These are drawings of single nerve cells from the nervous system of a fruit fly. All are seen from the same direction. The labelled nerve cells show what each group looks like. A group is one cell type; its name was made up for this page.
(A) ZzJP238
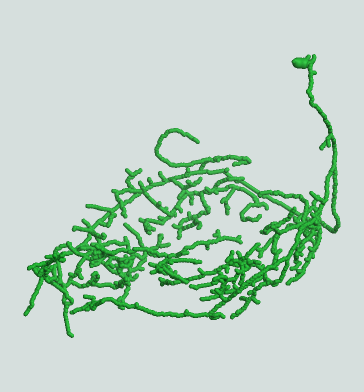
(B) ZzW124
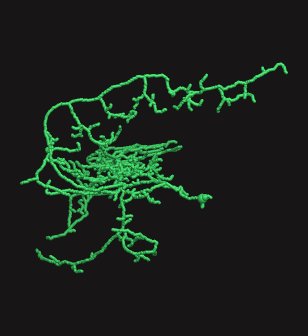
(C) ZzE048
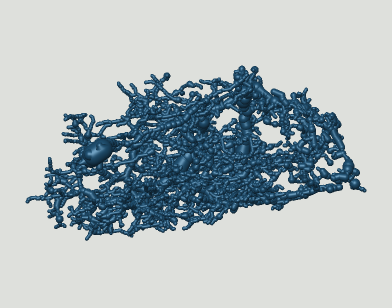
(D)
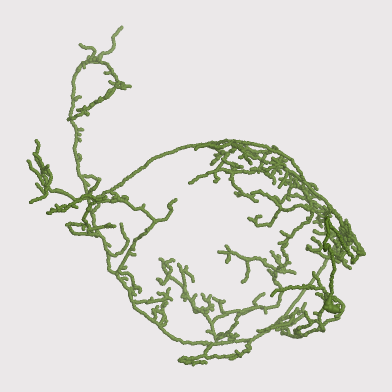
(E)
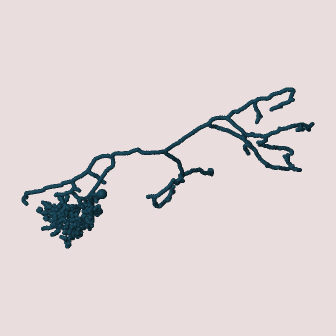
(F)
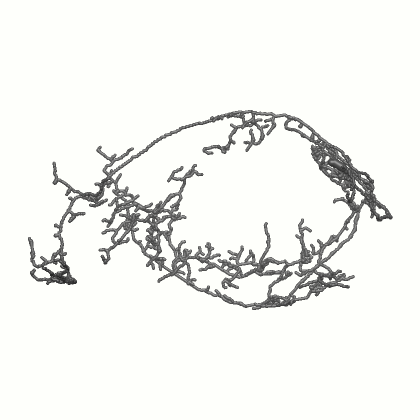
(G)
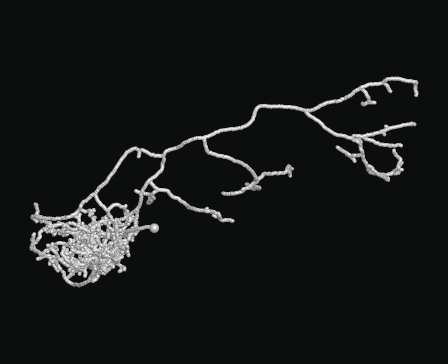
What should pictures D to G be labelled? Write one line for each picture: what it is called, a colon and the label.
D: ZzJP238
E: ZzW124
F: ZzJP238
G: ZzW124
